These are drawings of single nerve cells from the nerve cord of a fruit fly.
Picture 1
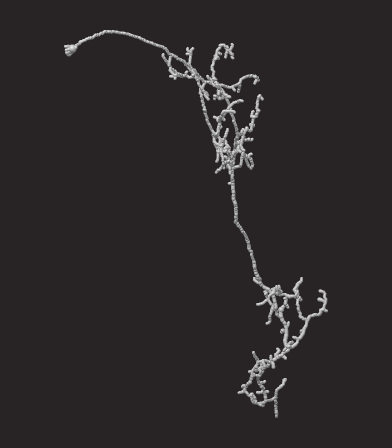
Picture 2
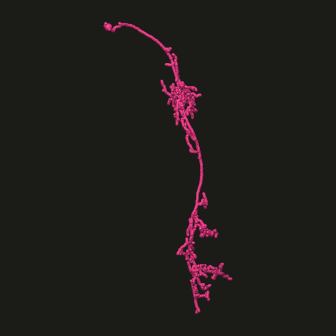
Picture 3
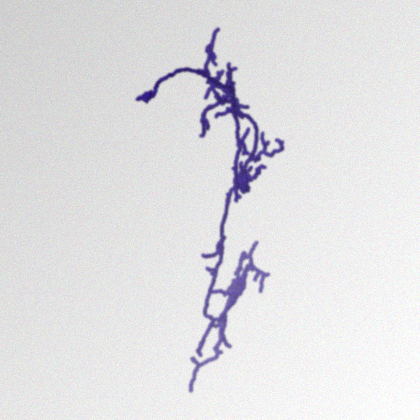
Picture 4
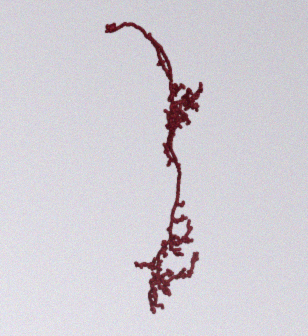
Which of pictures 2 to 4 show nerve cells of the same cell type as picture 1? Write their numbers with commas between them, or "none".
2, 3, 4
